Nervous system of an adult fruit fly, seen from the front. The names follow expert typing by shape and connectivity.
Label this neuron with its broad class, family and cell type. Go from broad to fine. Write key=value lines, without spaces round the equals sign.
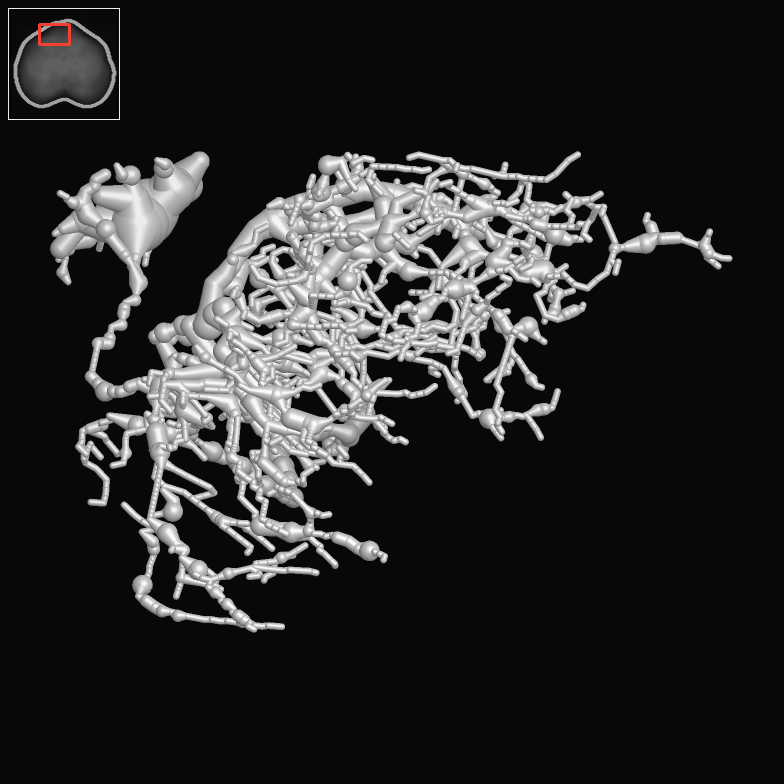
broad_class=nerve-cord intrinsic neuron
family=hemilineage 06A
cell_type=IN06A098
